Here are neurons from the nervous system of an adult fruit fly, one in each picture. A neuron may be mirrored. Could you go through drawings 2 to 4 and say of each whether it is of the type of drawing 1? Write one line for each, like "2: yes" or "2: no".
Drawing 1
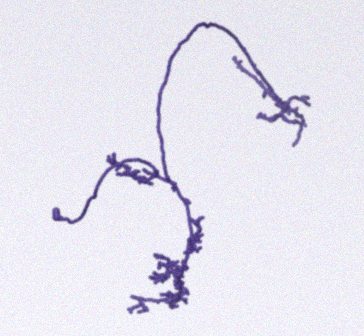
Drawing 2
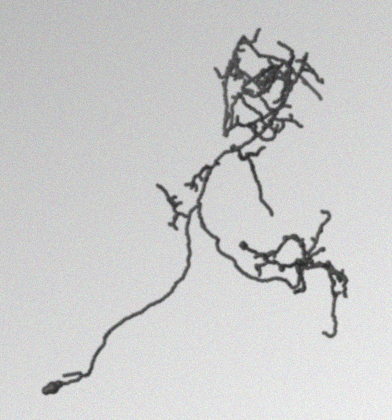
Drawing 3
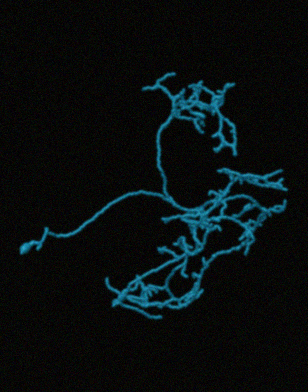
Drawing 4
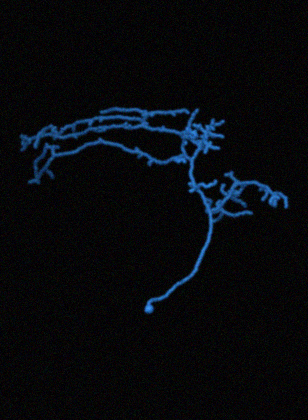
2: no
3: no
4: no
